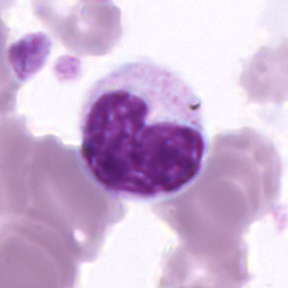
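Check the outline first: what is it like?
Round and smooth.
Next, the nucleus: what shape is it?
Kidney-shaped, with a notch in its upper edge.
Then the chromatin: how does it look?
Dark purple and coarsely clumped.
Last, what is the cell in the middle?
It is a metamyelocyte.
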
